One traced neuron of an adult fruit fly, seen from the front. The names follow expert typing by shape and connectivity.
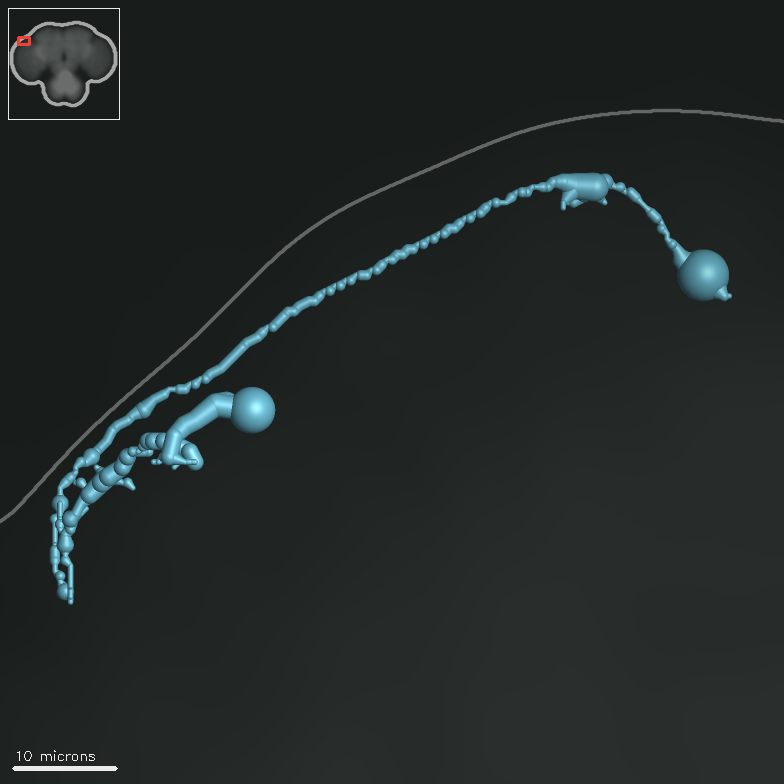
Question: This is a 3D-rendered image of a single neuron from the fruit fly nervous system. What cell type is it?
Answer: L1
